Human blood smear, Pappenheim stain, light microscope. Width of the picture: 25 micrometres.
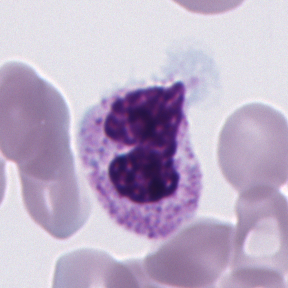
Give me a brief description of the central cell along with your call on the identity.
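Here the outline is roughly oval and a little irregular. A notch cuts into the nucleus from its left side. Pale lilac cytoplasm forms a rim around it that is widest below the nucleus, and that cytoplasm is filled with many small purple granules. This one is a segmented neutrophil.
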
